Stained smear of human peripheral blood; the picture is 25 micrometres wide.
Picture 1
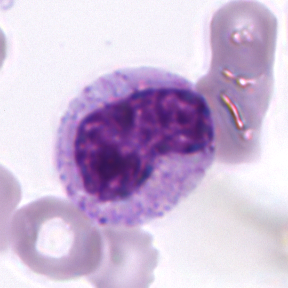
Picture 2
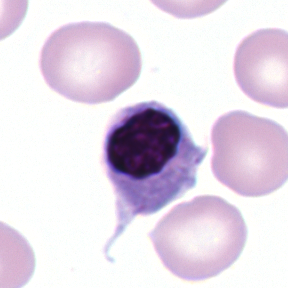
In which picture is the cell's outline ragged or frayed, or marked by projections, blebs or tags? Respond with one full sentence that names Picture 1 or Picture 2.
In Picture 2, the edge of the cell is rough, not smooth.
